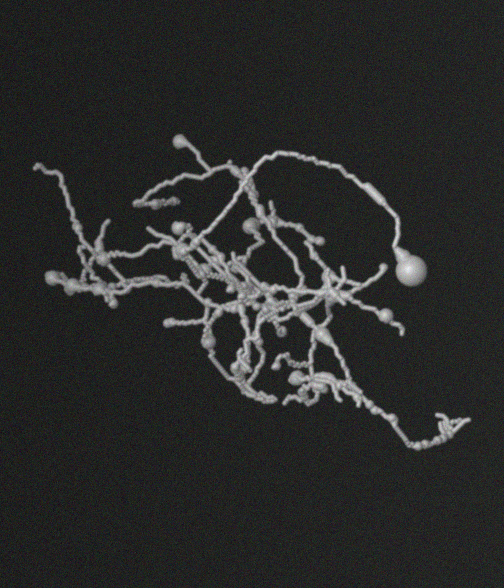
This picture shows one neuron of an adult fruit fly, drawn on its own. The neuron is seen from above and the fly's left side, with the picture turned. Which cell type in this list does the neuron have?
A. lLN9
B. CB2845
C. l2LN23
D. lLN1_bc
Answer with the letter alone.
B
